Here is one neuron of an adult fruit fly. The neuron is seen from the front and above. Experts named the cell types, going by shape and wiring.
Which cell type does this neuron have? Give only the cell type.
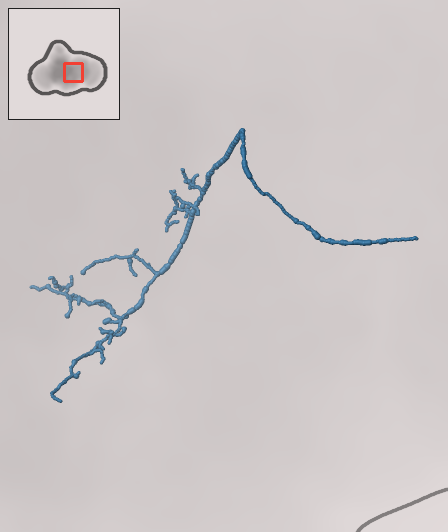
SNta06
